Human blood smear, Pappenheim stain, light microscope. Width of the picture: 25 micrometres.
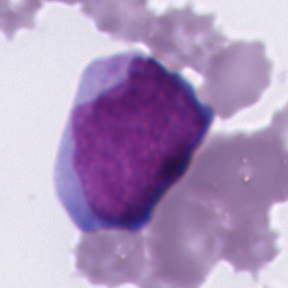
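Myeloblast; central cell in a stained smear of human peripheral blood. The nucleus is a single unlobed mass, about 15 by 11 micrometres, with an irregular, angular border. Its chromatin is finely stippled and fairly even across the nucleus. The cytoplasm is pale blue and widest on the left side of the cell.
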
